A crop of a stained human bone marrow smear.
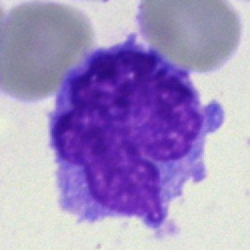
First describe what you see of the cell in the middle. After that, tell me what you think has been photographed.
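Most of the cell is taken up by its nucleus, which is irregular and folded, with indentations in its outline. The chromatin is deep purple, lacy and mottled in texture. The cytoplasm is pale greyish-blue. The cell is a monocyte.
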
